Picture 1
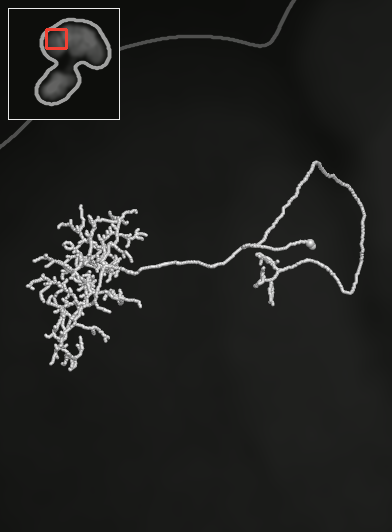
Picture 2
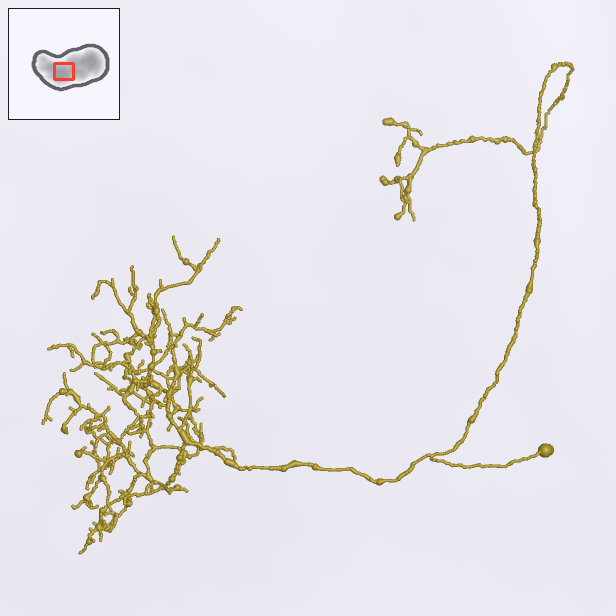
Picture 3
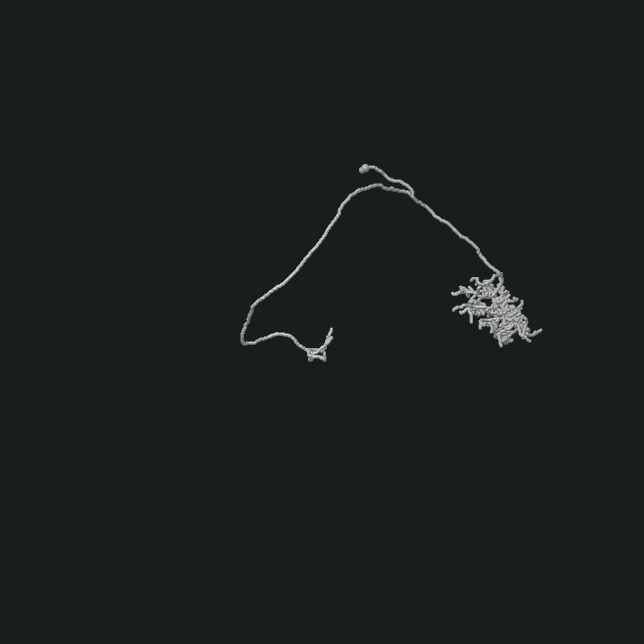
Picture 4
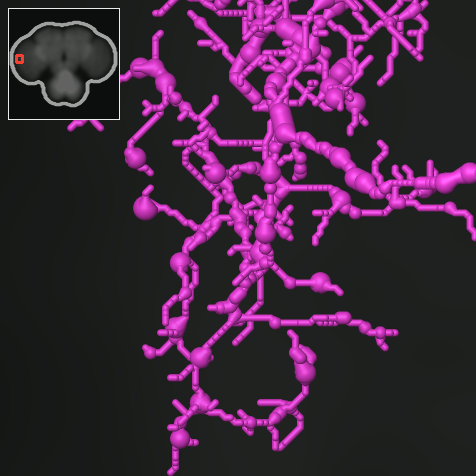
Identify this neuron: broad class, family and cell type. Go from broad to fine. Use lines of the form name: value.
broad class: optic-lobe intrinsic neuron
family: MeLo
cell type: MeLo2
